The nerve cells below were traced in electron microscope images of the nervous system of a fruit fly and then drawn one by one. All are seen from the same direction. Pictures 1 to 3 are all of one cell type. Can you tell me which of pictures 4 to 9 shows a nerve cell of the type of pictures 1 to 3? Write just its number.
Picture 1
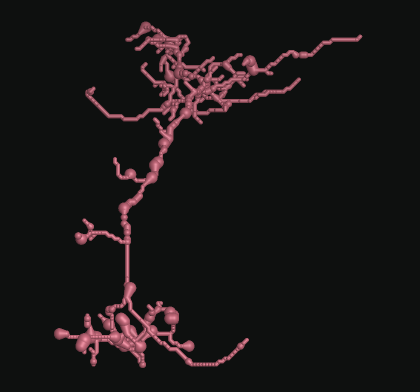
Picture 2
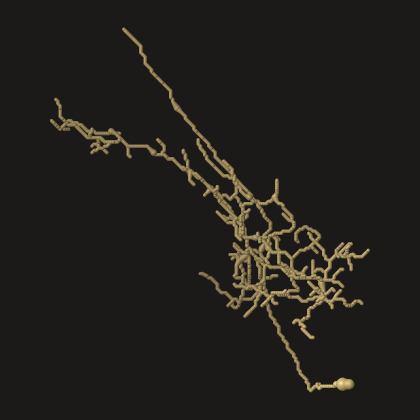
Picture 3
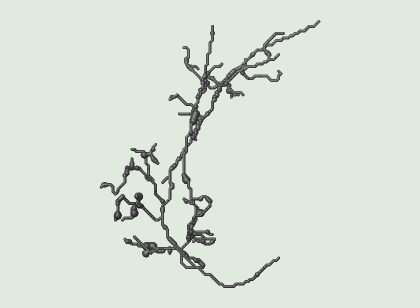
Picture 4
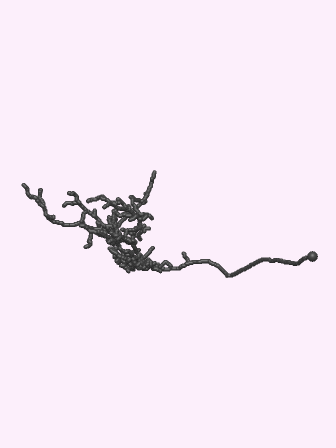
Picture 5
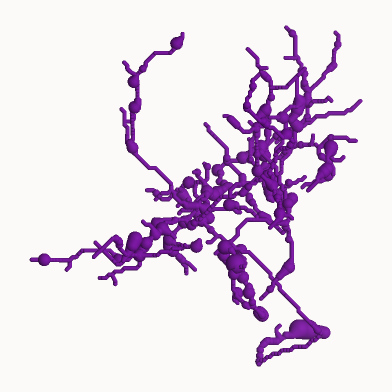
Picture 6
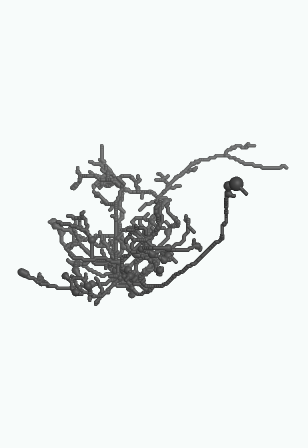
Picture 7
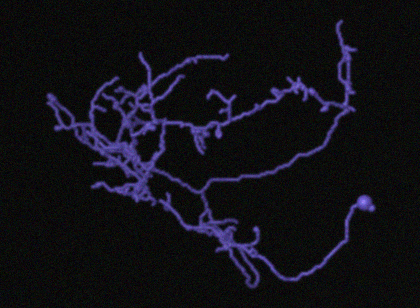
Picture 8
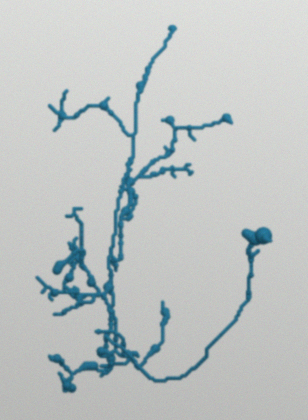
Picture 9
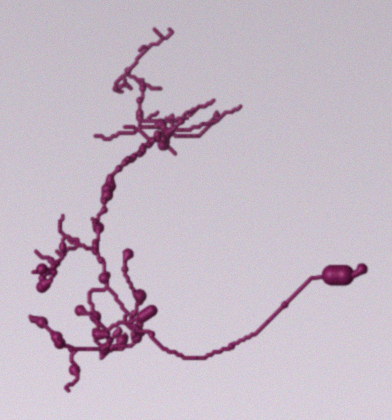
9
